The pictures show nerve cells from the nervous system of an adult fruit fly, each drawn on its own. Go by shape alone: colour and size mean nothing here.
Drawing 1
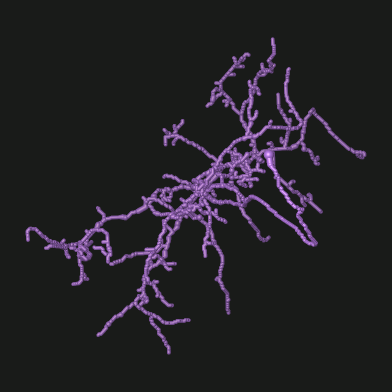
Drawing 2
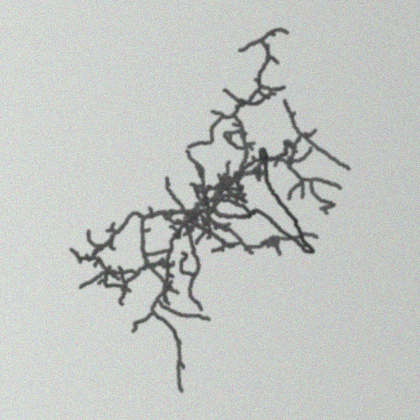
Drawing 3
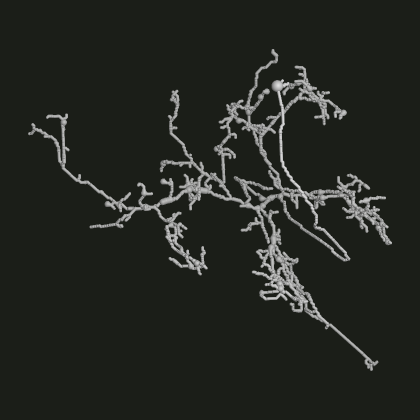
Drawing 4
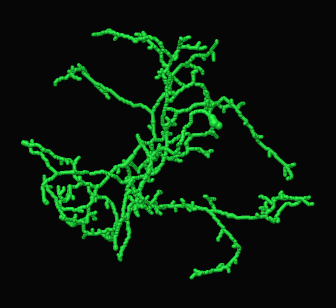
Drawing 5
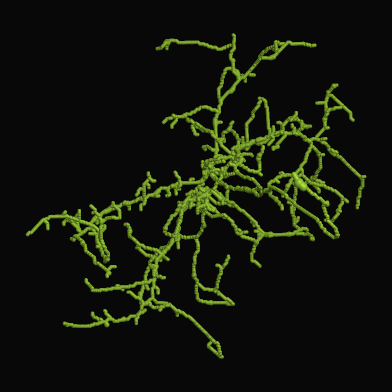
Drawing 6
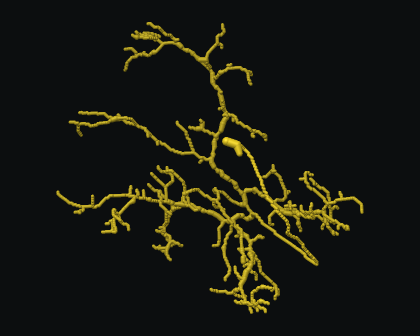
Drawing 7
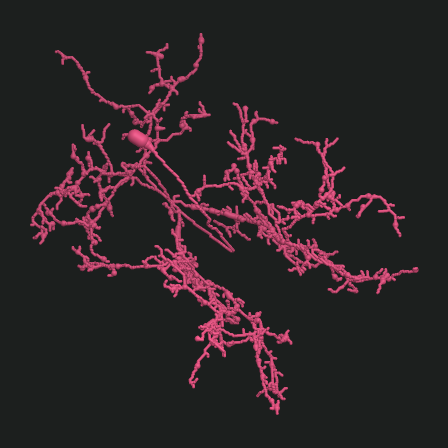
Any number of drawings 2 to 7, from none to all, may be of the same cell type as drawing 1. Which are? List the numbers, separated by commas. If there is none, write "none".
2, 5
